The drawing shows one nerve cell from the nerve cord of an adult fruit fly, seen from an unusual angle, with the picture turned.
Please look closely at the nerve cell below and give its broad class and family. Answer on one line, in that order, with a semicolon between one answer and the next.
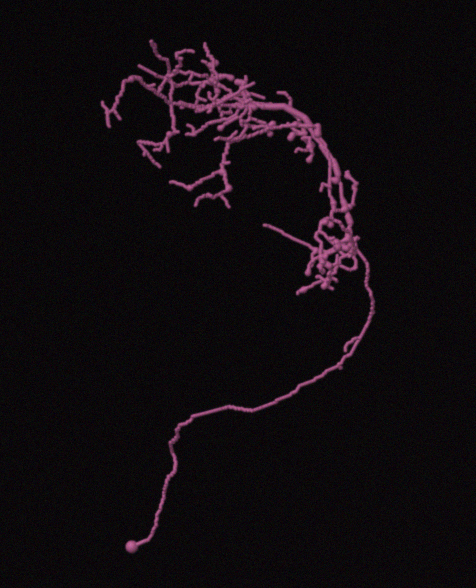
nerve-cord intrinsic neuron; hemilineage 03B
